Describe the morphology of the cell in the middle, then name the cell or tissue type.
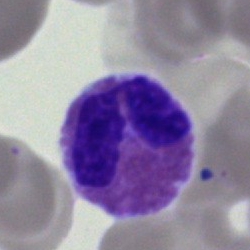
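It's got a round outline. The nucleus is split into two big lobes by a pale cleft running down from the top, and fine pinkish granules fill the cytoplasm, with no vacuoles anywhere. That's an eosinophil.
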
